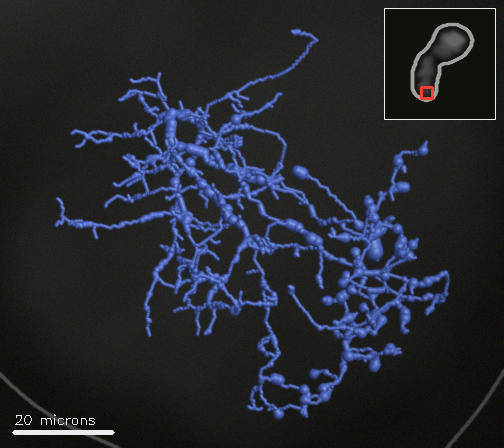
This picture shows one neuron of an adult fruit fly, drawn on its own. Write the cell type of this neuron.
INXXX349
